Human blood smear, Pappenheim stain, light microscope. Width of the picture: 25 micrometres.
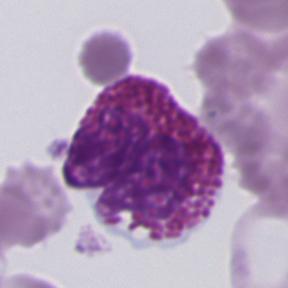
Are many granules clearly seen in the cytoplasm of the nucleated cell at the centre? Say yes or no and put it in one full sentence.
Yes, it is many visible granules that the cytoplasm of this cell contains.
